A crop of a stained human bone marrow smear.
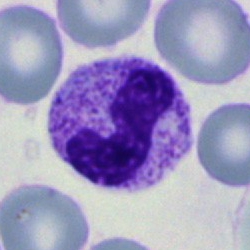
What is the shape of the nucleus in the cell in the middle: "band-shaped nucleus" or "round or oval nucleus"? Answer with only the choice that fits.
Band-shaped nucleus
